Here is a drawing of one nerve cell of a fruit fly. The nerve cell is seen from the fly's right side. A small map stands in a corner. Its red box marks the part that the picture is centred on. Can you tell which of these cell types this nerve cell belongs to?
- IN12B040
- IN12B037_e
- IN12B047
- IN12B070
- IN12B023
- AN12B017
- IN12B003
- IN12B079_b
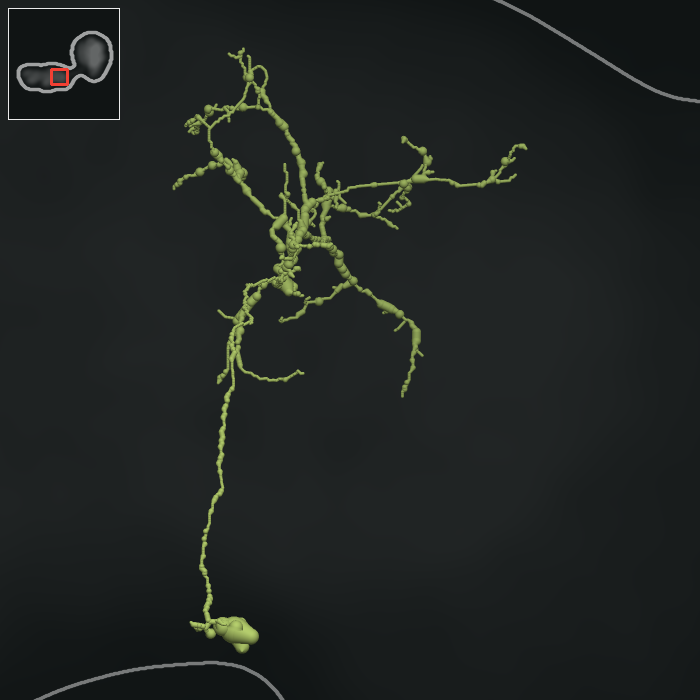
IN12B040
